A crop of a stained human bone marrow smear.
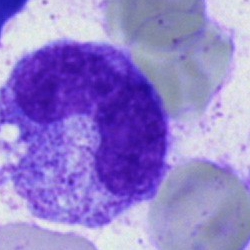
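Band neutrophil, the cell in the middle of the field. The nucleus is bent into a C shape around a deep indentation on its lower-left side, and its chromatin stains dark purple with a coarse, clumped appearance. Pale lilac cytoplasm fills the hollow of the curved nucleus and is packed with many small purple granules.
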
